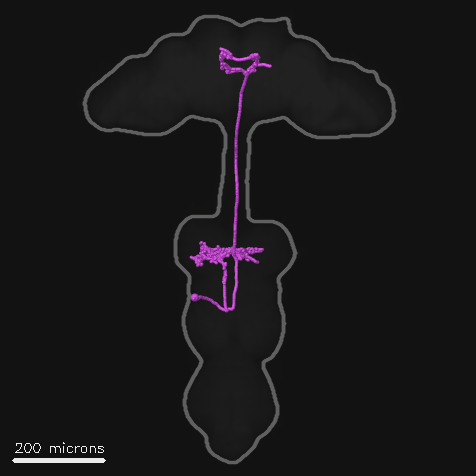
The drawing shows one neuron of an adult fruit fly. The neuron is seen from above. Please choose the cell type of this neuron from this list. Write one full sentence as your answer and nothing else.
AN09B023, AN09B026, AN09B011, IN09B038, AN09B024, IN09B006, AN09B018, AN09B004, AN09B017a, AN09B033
This neuron is a member of the AN09B017a cell type.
